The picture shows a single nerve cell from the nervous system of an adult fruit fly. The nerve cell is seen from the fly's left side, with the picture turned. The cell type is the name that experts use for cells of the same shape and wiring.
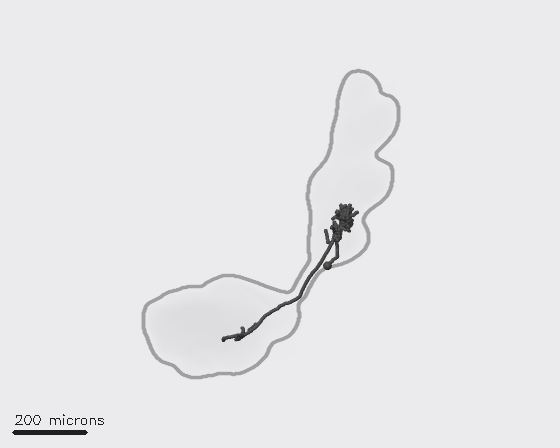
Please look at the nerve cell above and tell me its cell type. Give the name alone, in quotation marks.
"AN08B099_f"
